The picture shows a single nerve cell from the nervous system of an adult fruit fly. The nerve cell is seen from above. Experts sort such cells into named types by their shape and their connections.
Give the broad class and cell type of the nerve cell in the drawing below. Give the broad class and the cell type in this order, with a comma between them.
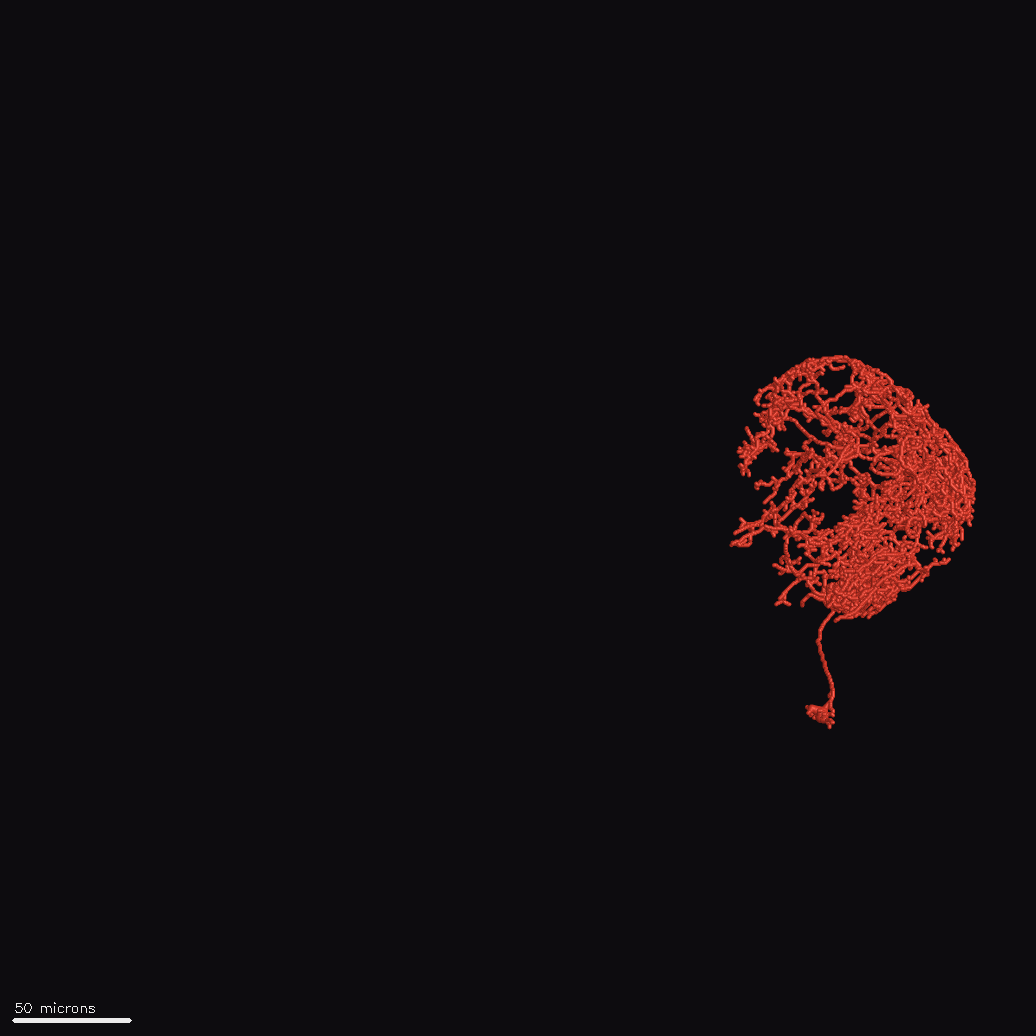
central-brain intrinsic neuron, AVLP536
